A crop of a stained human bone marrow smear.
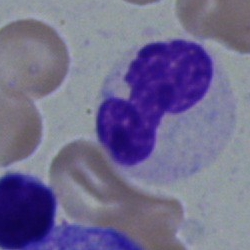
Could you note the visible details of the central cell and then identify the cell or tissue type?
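First, the outline: round. The nucleus sits toward the upper left, I notice, leaving most of the cytoplasm on the right. Its chromatin looks dark purple and coarsely clumped, while the cytoplasm is abundant and very pale greyish-blue. I'd call it a band neutrophil.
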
